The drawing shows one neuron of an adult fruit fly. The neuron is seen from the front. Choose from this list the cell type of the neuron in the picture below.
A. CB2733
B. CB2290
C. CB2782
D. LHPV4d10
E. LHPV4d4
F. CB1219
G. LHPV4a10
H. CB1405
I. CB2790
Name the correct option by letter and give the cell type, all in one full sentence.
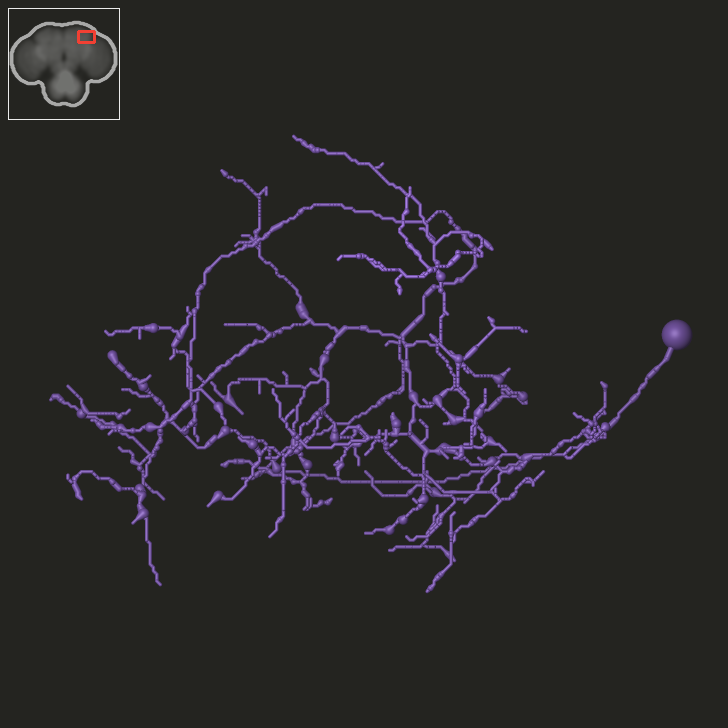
Option A is CB2733, the cell type of the neuron.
